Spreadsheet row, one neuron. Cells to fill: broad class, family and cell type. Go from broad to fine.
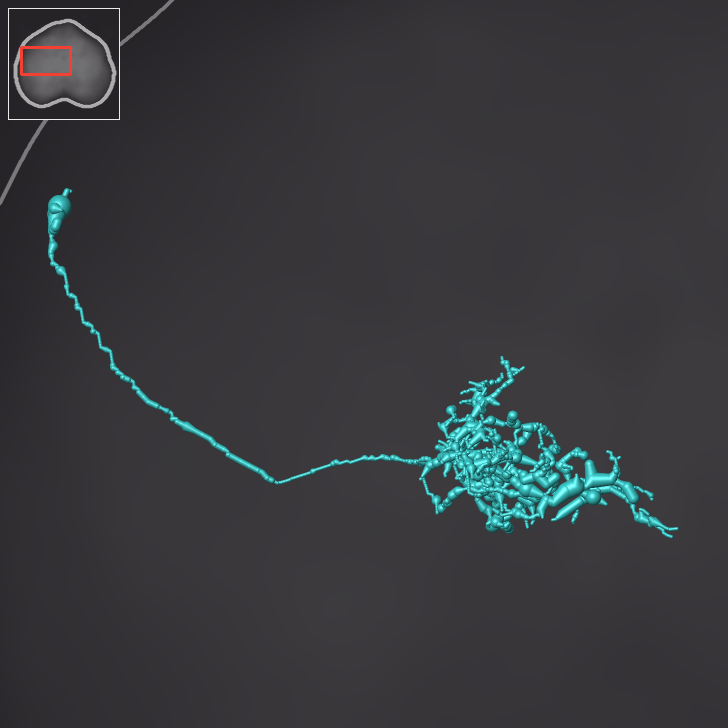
nerve-cord intrinsic neuron; hemilineage 09A; IN09A018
